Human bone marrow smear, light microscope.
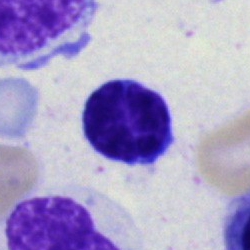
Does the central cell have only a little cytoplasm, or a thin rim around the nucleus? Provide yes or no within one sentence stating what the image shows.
Yes, it is a narrow rim of cytoplasm that surrounds the nucleus.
